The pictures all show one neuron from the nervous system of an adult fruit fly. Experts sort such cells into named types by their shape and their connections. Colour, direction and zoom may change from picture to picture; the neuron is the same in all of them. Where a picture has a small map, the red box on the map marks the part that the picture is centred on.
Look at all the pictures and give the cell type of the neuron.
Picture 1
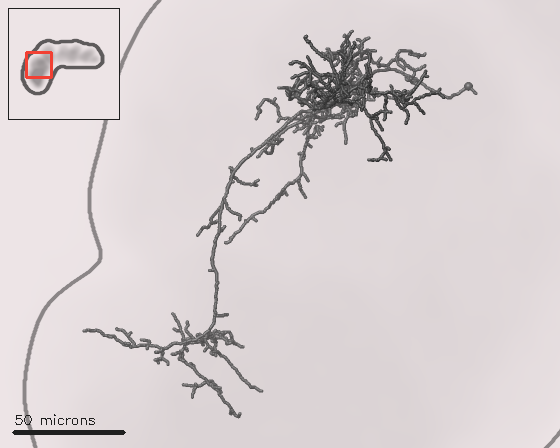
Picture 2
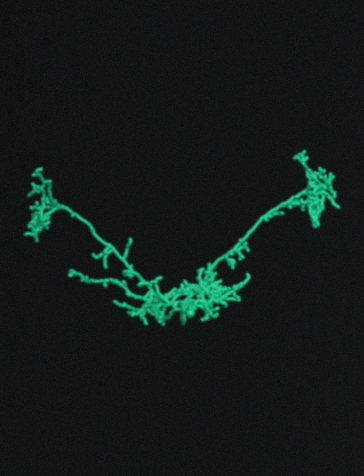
GNG343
